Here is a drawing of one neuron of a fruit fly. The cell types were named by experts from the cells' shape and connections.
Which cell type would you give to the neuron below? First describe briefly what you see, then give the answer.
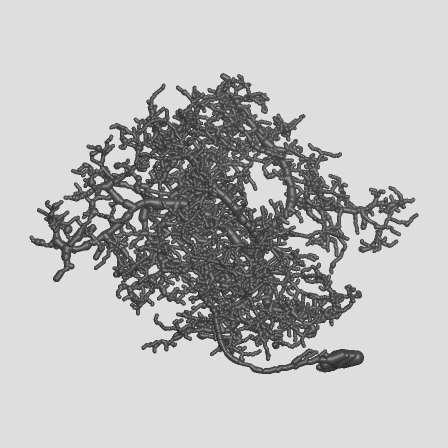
The cell body can be seen at the lower right of the picture. The picture shows more than a hundred branch ends. Its broad class is nerve-cord intrinsic neuron. It is of cell type IN13A001.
